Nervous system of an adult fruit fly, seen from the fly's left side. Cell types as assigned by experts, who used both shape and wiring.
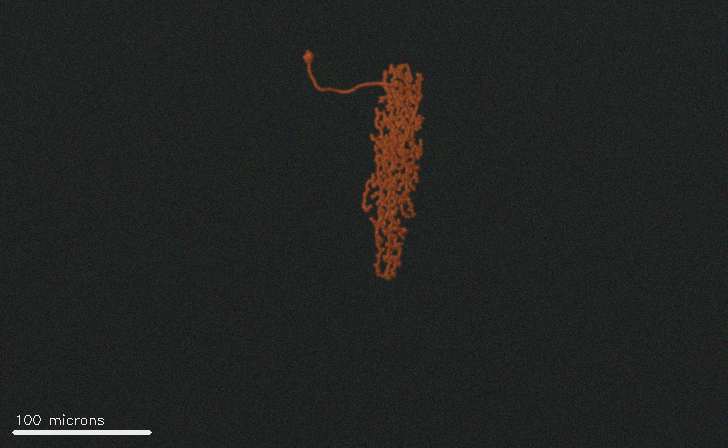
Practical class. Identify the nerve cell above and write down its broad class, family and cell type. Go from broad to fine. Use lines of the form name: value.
broad class: optic-lobe intrinsic neuron
family: Li
cell type: Li28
